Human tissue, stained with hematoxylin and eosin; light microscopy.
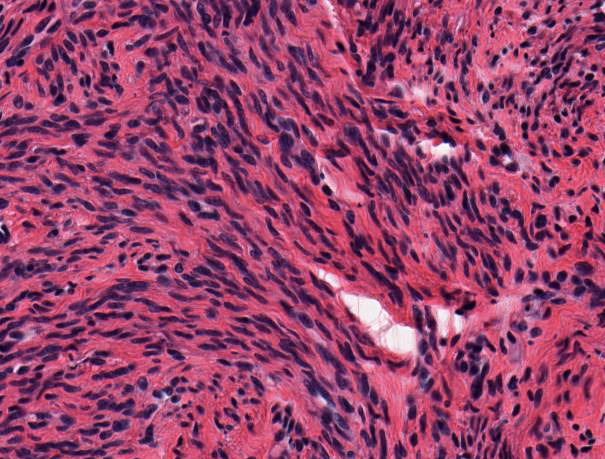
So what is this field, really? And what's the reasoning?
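What you're looking at is smooth muscle. See how densely packed spindle cells fill the whole field in sweeping fascicles that cross one another?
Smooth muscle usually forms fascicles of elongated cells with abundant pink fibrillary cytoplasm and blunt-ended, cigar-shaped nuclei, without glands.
Here the nuclei are dark and elongated, the background pink and fibrillary, and there are no glands or epithelium.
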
